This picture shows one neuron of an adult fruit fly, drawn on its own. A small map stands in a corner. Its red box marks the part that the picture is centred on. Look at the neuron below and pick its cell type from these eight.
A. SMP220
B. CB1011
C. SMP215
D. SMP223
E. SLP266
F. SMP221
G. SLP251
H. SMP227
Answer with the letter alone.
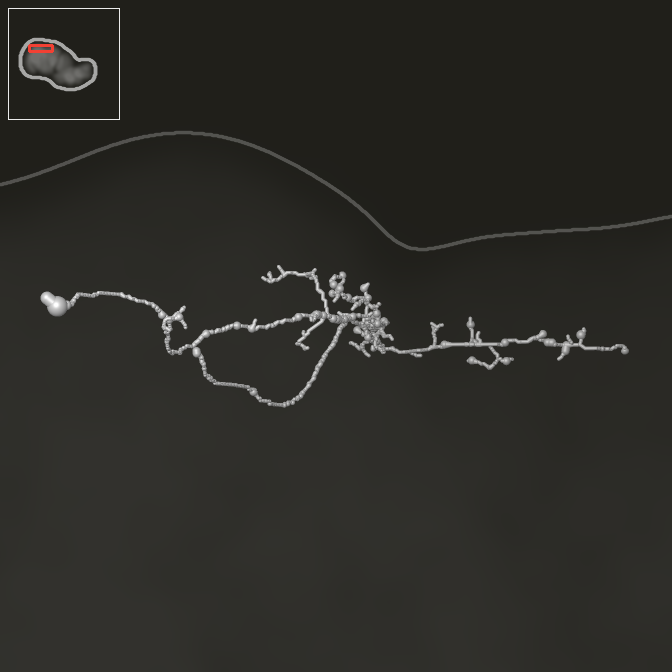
A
